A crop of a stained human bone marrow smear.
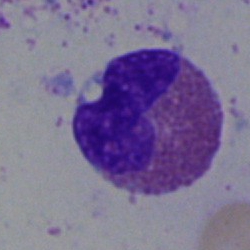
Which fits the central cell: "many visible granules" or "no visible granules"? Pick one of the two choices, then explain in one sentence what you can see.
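Many visible granules. Fine granules are spread throughout the cytoplasm.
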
